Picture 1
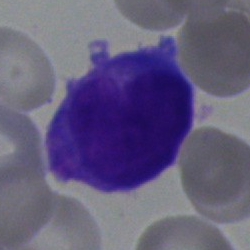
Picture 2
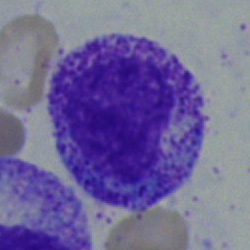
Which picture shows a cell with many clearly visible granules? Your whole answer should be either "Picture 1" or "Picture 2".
Picture 2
